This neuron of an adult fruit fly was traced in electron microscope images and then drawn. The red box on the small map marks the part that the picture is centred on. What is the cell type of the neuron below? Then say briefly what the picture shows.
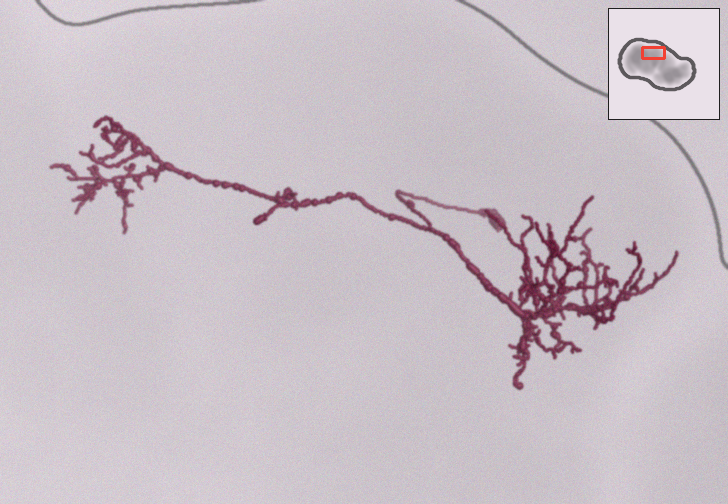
It is of cell type LH002m. Its broad class is central-brain intrinsic neuron. The picture shows dozens of branch ends. In this view it is wider than it is tall.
